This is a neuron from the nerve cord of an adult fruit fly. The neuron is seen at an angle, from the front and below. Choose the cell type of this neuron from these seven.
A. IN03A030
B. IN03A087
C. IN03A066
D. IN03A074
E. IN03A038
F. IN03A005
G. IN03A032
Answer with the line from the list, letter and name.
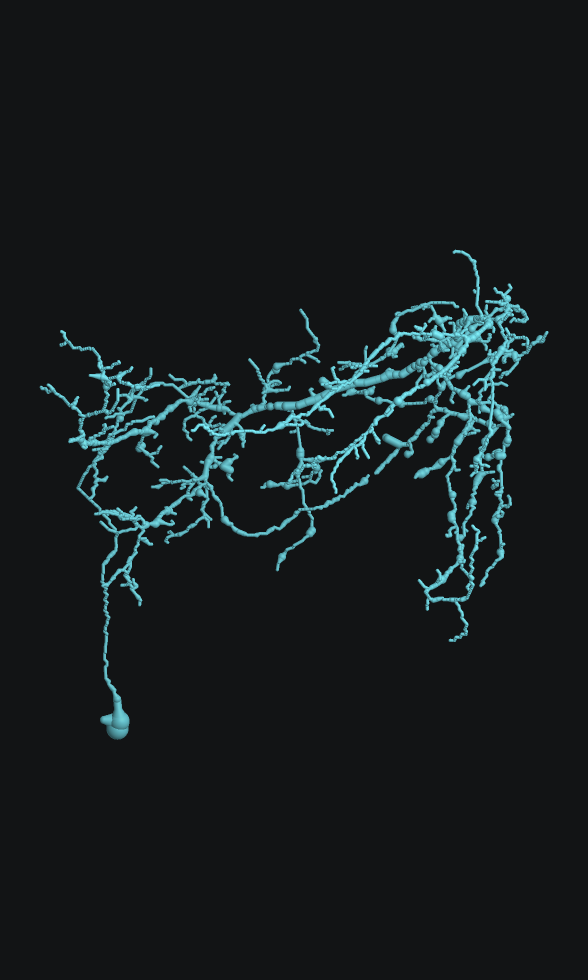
G. IN03A032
